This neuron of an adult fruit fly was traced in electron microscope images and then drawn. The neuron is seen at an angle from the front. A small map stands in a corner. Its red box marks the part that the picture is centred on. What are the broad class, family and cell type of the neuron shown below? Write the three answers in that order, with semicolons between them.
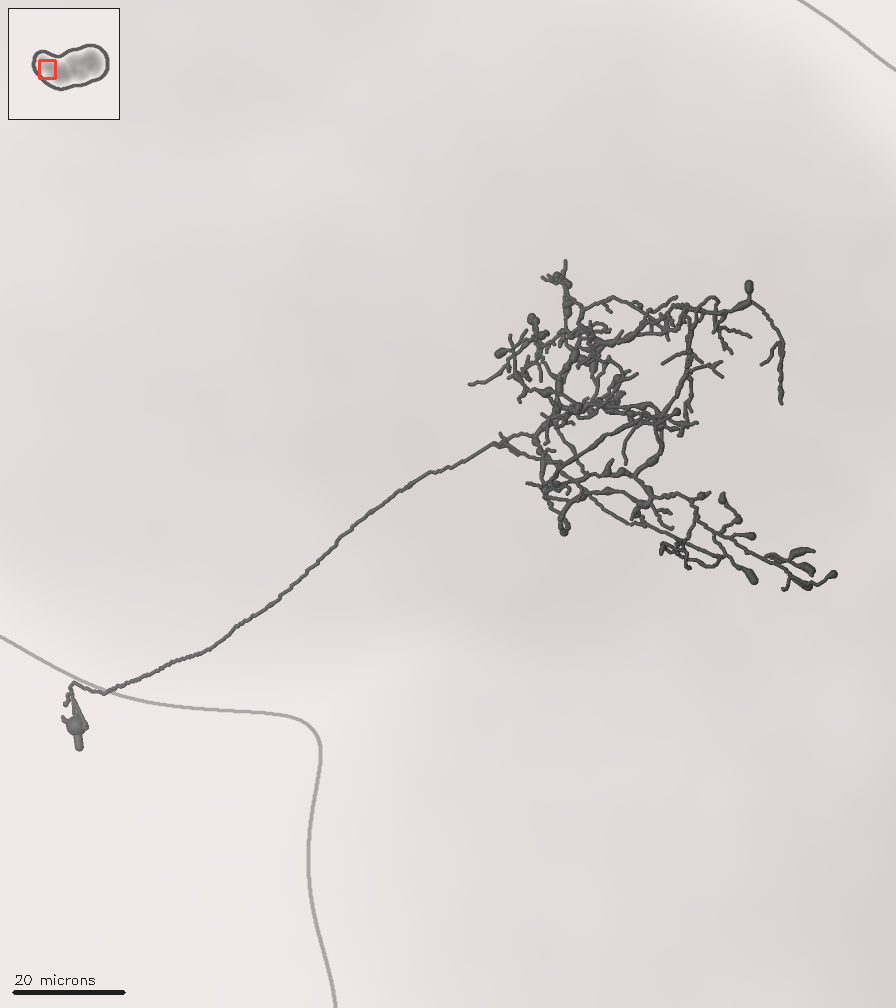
nerve-cord intrinsic neuron; hemilineage 16B; IN16B066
